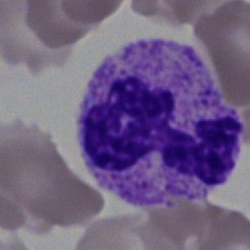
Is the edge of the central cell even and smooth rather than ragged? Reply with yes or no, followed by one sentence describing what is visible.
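Yes. The cell has a round, smooth outline.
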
